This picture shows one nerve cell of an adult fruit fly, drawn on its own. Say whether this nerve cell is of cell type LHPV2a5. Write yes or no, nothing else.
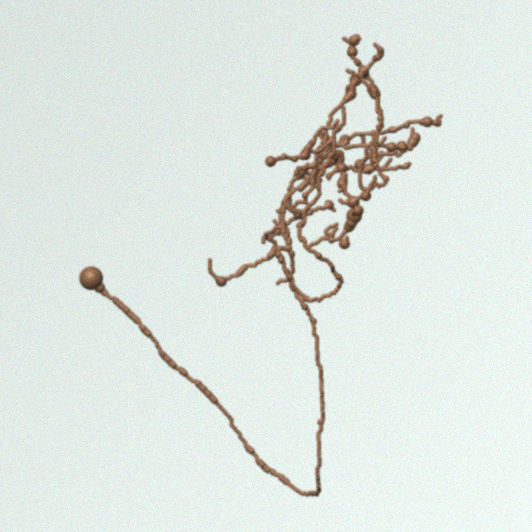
yes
